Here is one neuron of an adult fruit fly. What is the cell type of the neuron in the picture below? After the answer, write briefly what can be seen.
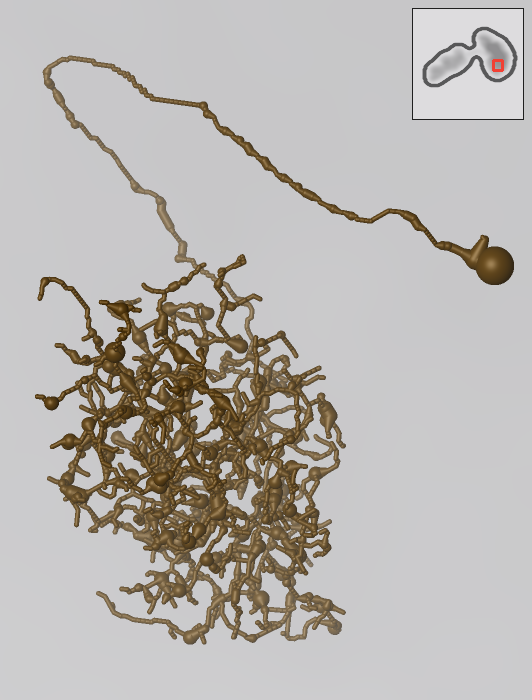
The cell type is Li20. This is an optic-lobe intrinsic neuron. The cell body can be seen on the right of the picture. In this view it is taller than it is wide.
